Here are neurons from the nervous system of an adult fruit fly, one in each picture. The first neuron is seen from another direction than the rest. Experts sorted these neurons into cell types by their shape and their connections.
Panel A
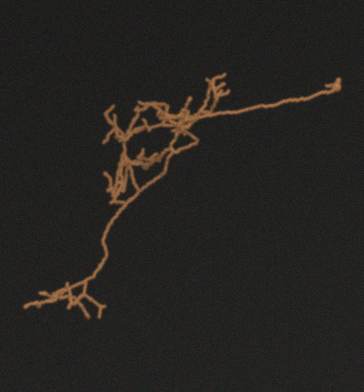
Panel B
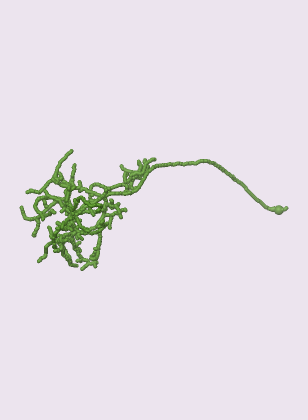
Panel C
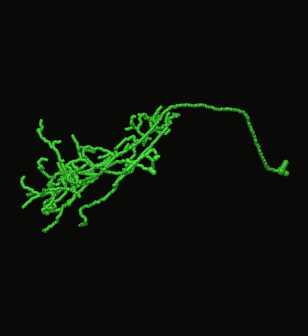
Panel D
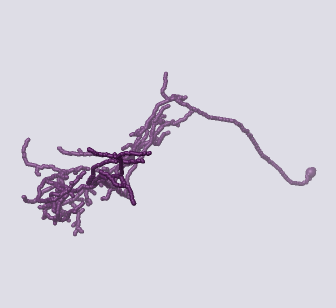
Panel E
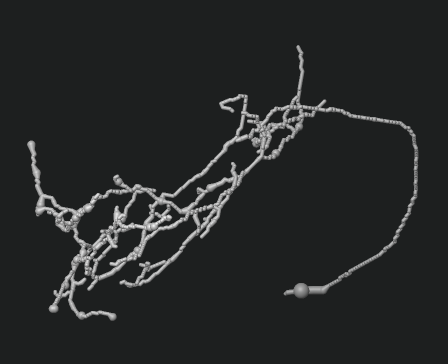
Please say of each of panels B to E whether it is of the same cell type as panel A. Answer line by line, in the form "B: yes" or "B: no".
B: no
C: yes
D: yes
E: yes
